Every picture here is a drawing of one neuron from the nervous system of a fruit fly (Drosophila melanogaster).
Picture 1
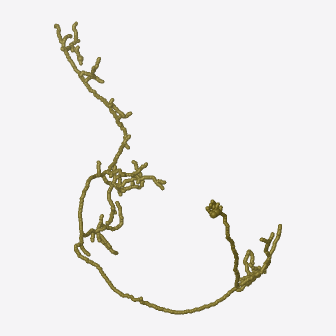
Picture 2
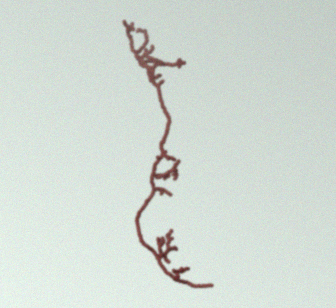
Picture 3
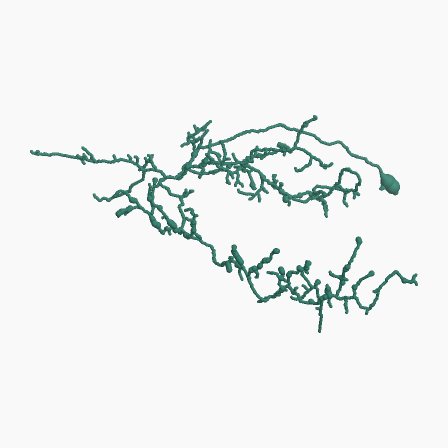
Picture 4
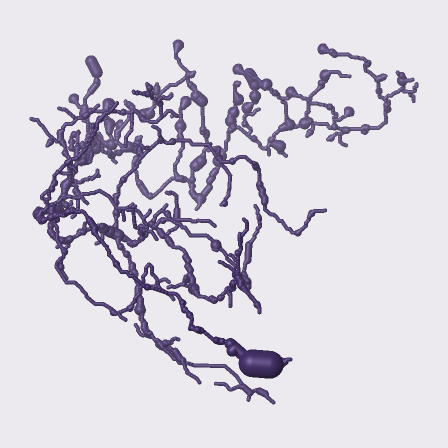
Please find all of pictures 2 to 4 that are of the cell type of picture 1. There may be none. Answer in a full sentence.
Picture 2 is of the same cell type.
